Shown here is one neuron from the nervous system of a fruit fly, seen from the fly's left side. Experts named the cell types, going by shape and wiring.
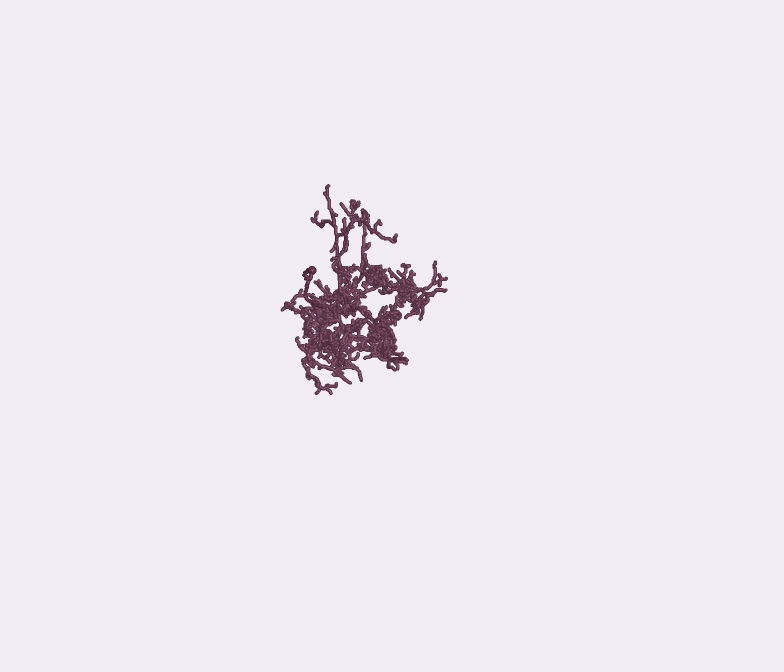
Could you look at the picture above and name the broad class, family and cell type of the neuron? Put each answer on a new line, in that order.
central-brain intrinsic neuron
hemilineage VLPl2_medial
LAL053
